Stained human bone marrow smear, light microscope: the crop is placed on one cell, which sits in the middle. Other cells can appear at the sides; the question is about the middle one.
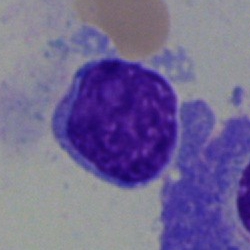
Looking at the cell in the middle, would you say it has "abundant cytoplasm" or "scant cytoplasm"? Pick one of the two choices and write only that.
Scant cytoplasm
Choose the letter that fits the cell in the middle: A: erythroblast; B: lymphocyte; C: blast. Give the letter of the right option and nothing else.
B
